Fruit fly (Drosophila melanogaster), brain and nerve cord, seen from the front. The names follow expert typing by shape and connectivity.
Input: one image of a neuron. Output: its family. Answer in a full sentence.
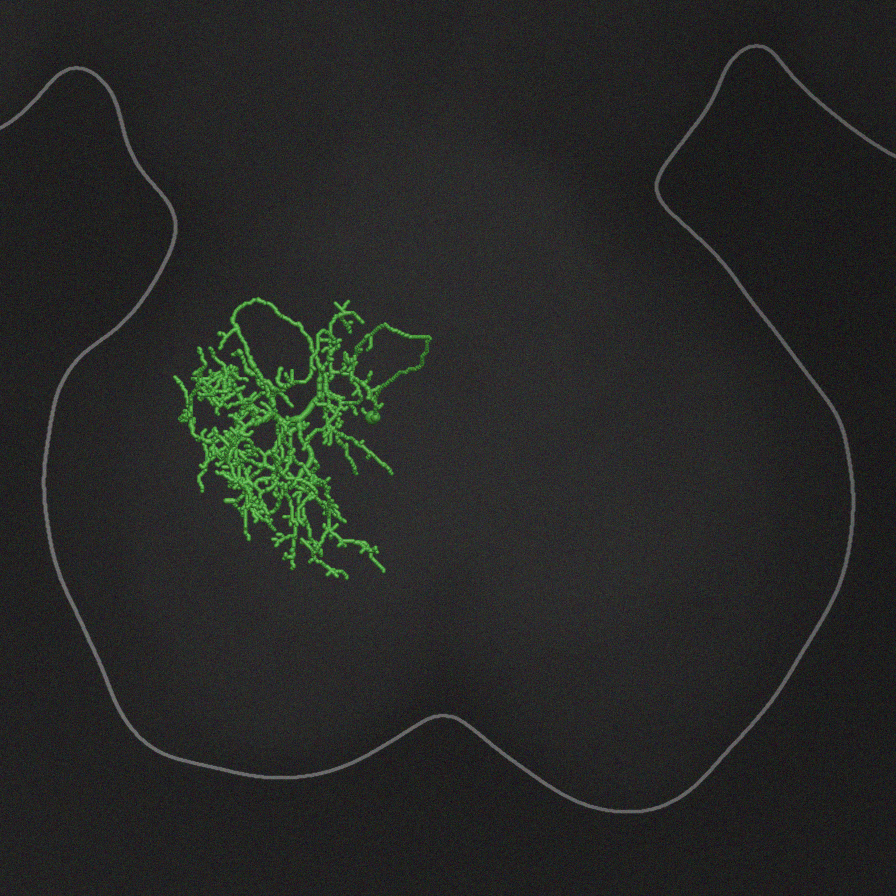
The family is hemilineage 03A.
